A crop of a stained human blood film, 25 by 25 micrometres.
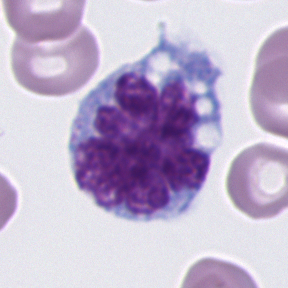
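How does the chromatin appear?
Dark purple and coarsely clumped.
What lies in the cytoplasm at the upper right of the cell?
Several clear round vacuoles.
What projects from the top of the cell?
A single thin spike of cytoplasm.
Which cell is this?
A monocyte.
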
